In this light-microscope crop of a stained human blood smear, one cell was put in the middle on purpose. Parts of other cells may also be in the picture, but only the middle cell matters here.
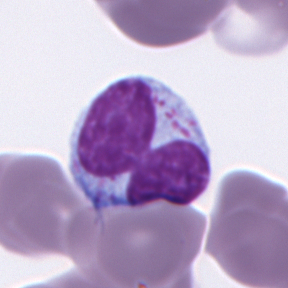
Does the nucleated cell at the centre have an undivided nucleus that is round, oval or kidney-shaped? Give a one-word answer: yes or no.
No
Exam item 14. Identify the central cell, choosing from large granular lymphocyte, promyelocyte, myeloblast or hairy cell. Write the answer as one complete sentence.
This crop's central cell is a large granular lymphocyte.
